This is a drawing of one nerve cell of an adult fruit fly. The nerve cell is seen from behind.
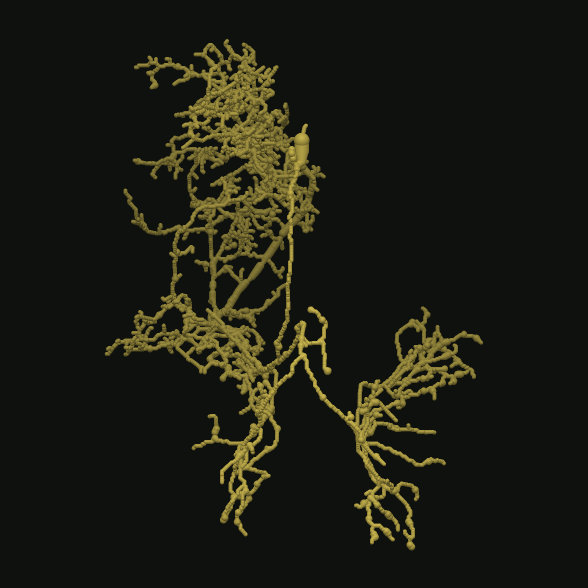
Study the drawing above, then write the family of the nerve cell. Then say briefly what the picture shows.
Its family is hemilineage DM1_antero_dorsal. This is a central-brain intrinsic neuron. Its cell body lies at the top of the picture. More than a hundred branch ends can be seen.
